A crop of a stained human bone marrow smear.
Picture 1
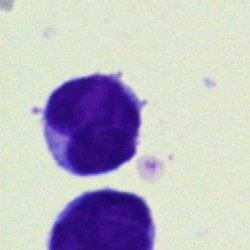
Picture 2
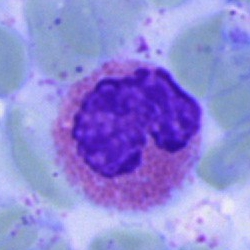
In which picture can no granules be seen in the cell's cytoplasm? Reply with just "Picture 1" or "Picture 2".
Picture 1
